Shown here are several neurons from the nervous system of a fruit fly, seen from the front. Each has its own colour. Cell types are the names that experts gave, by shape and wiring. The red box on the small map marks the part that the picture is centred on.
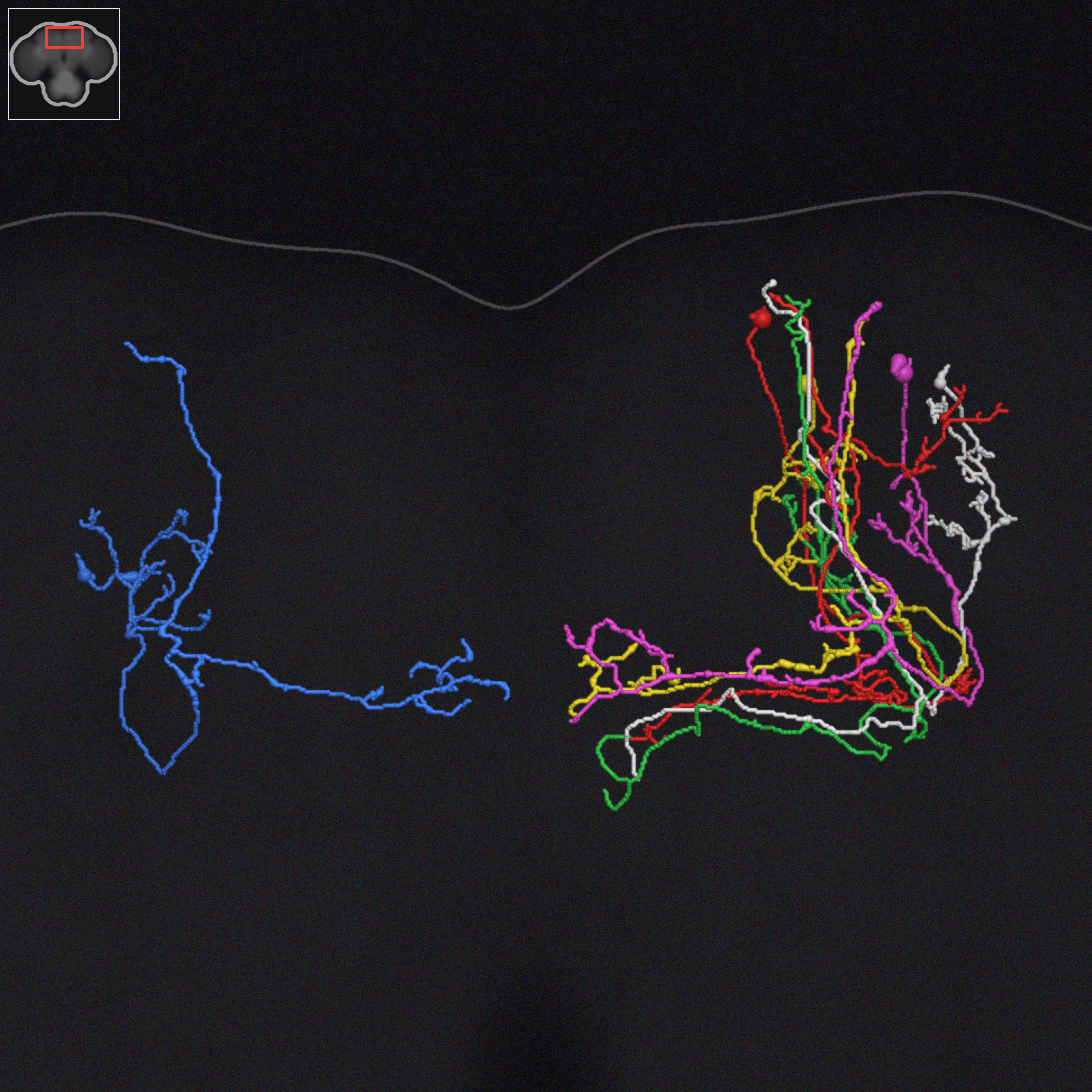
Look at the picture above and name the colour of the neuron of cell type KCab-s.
white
